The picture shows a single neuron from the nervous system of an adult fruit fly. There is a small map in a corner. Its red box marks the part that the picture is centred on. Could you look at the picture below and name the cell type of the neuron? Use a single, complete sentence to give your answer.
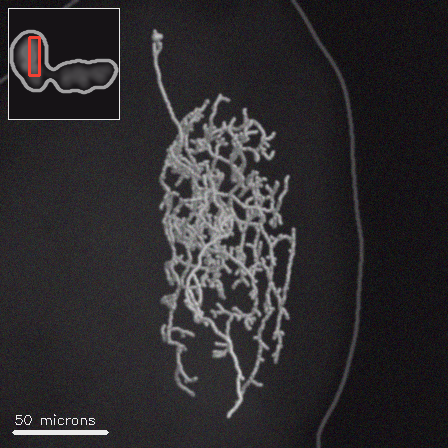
The cell type to which this neuron belongs is LoVP32.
